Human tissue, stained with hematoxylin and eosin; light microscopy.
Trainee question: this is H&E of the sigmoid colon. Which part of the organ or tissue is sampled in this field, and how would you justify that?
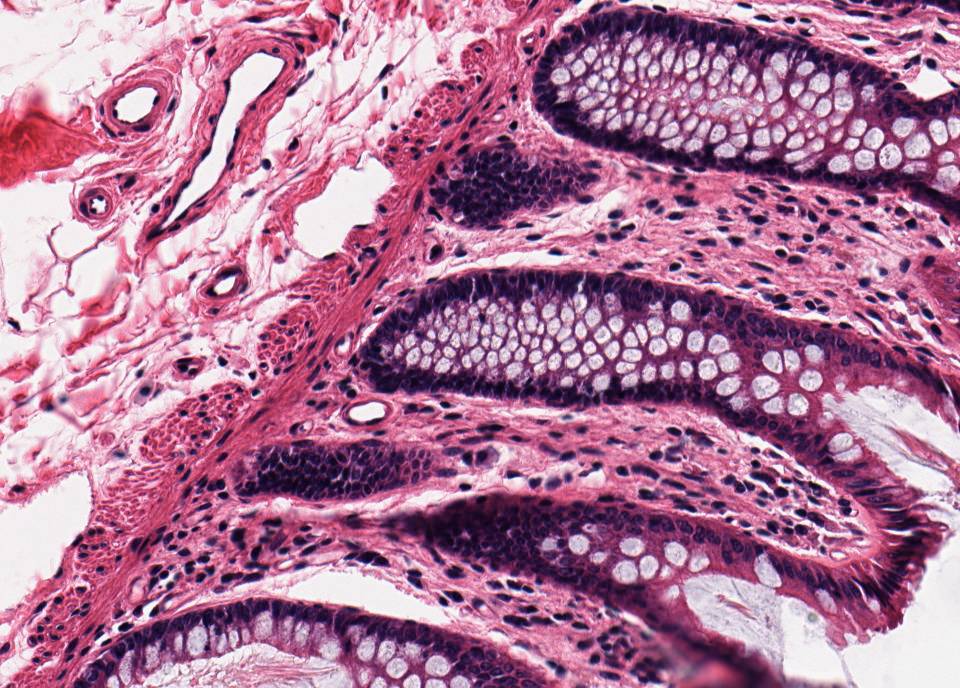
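Shown is the mucosa. Elongated tubular crypts lie side by side, running from left of centre to the right edge. A single layer of columnar cells with dark basal nuclei lines them, mostly goblet cells with pale, rounded mucin vacuoles.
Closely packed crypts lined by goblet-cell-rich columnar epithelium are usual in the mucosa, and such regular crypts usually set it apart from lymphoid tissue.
Just beyond the crypt bases, a band of smooth muscle runs diagonally from upper centre to lower left.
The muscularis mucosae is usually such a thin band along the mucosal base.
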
